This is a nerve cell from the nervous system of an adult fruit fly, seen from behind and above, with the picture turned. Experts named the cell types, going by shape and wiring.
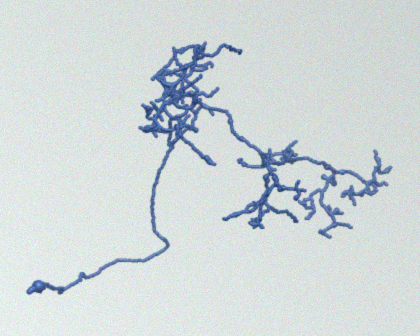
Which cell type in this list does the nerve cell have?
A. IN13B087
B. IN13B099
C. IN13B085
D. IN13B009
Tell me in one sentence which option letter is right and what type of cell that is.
The cell type of the nerve cell is IN13B085, listed as option C.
